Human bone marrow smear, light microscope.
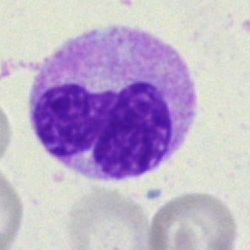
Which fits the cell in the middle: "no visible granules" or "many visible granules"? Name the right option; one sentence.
In the cytoplasm of this cell, many granules are visible.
